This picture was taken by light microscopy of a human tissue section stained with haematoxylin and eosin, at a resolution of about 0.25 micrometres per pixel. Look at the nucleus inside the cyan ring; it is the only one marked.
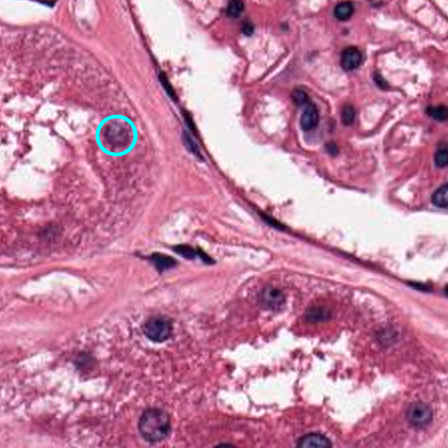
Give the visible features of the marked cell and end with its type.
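The nucleus is roundish and darkly stained, with a slightly blurred, uneven edge. The cytoplasm is plentiful, pink and coarsely granular, with no clear outline separating it from the neighbouring cells. The nucleus lies toward the outer side of the cell, nearer the band of pink fibres than the pale, frothy lumen. The cell forms part of a tubule wall, between a lumen holding pale, frothy material and a band of wavy pink fibres along its outer side. The marked nucleus belongs to a proximal tubule cell.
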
